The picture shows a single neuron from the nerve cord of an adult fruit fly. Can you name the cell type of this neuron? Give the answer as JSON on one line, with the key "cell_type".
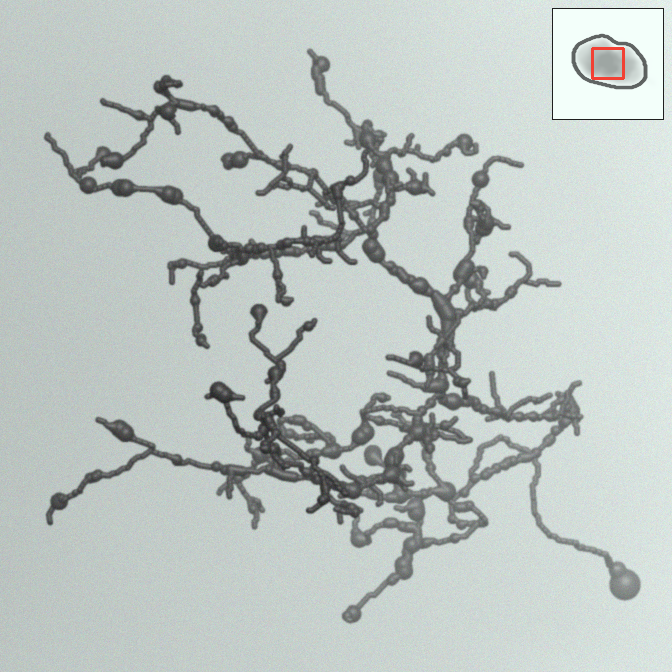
{"cell_type": "IN16B115"}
